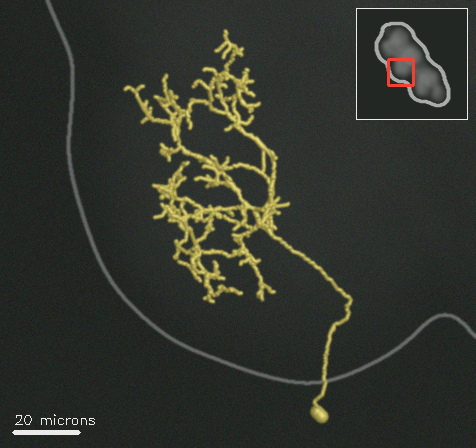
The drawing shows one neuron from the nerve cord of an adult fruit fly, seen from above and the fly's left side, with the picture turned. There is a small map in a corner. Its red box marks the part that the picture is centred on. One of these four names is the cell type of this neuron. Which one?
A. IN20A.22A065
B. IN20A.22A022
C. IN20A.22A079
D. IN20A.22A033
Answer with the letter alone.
A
